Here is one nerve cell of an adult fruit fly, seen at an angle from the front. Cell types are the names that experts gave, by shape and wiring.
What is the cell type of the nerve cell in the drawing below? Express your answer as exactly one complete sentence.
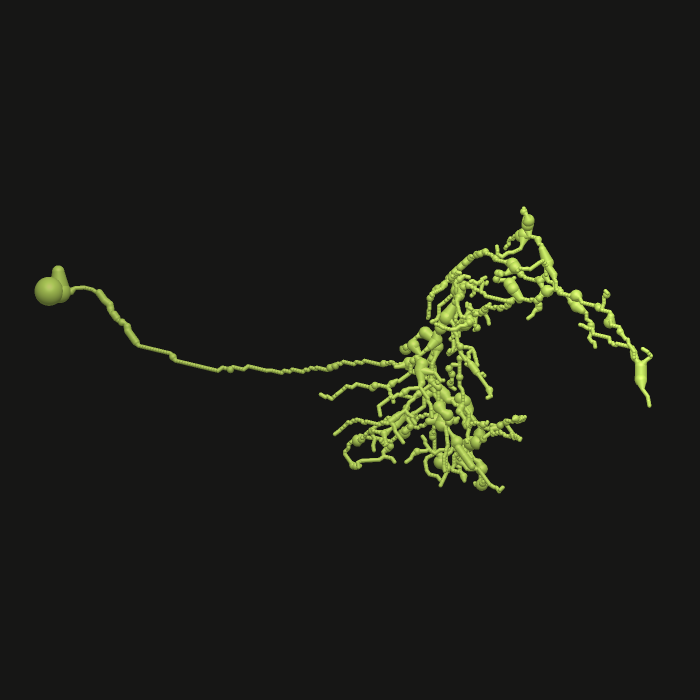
The cell type of the nerve cell here is SLP337.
